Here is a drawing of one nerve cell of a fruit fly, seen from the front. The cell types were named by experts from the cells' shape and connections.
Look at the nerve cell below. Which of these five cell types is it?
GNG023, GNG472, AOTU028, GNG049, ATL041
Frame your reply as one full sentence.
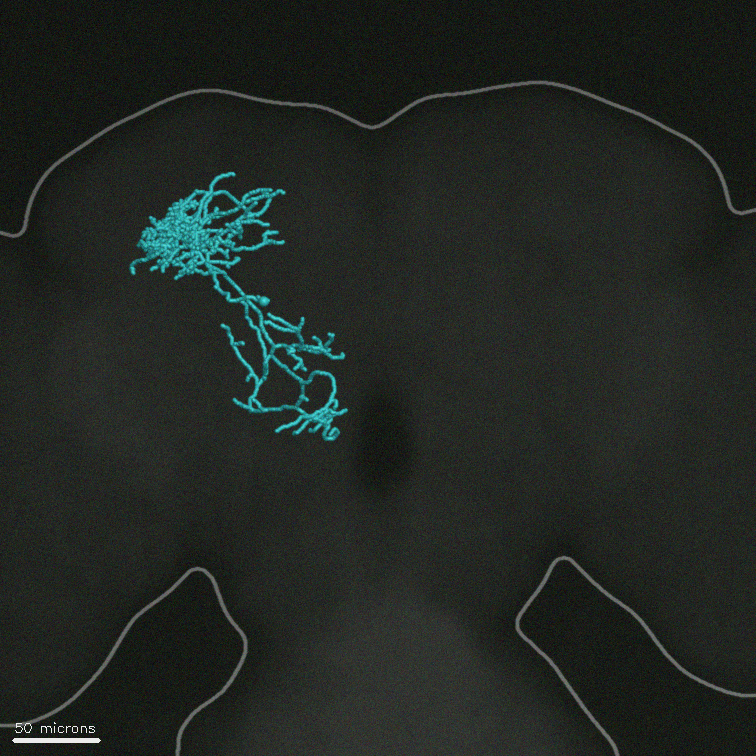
The cell type designation of this neuron is AOTU028.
